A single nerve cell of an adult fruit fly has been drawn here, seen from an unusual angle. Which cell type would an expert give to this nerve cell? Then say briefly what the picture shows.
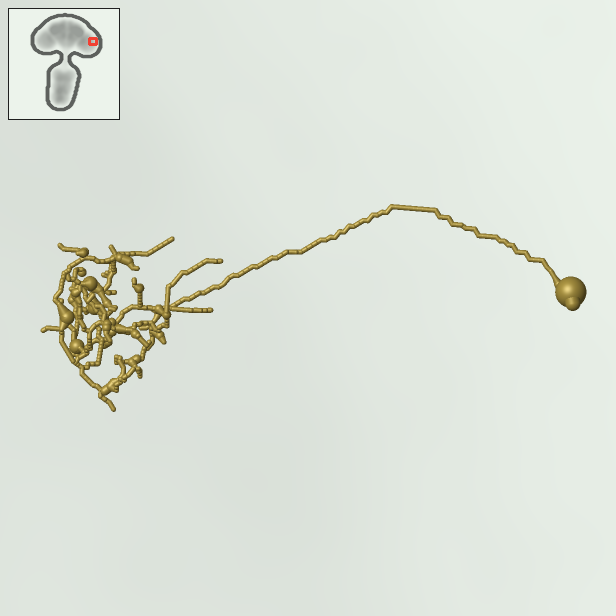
It is of cell type Cm4. Its broad class is optic-lobe intrinsic neuron. It is in the brain and does not reach the nerve cord. Its cell body lies on the right of the picture.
